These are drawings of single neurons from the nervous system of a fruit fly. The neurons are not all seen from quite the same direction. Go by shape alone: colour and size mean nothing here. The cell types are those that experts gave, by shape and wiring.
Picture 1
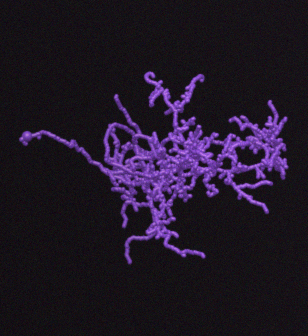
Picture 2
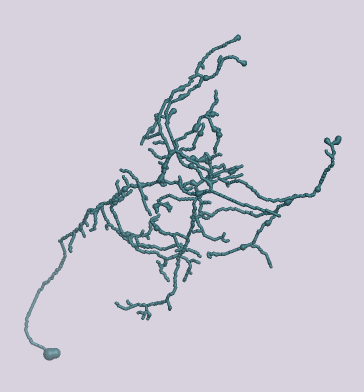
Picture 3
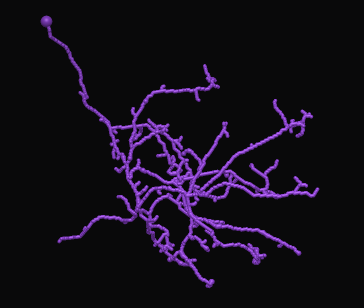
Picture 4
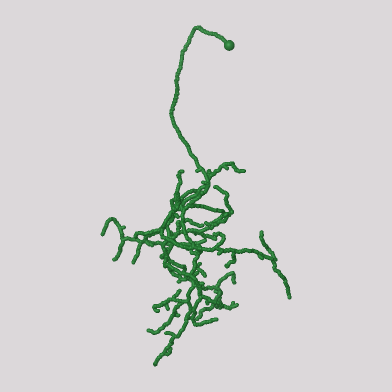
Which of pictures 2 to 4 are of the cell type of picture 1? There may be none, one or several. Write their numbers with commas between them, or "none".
none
